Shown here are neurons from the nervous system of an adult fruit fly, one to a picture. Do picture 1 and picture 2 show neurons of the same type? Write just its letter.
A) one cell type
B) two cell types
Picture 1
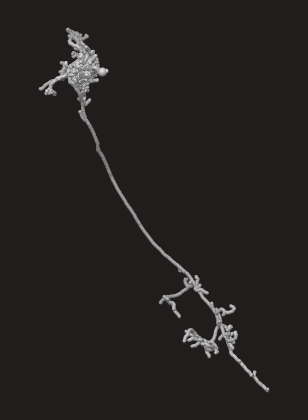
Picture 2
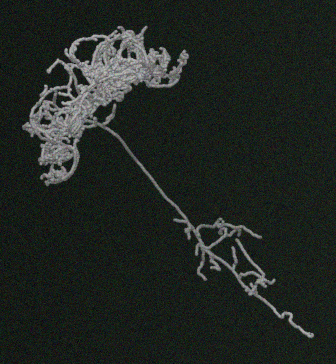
B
